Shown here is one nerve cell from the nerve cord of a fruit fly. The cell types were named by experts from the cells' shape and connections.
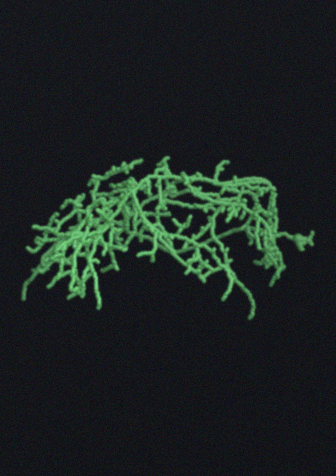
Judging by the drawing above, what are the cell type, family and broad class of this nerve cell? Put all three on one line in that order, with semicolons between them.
IN09A014; hemilineage 09A; nerve-cord intrinsic neuron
